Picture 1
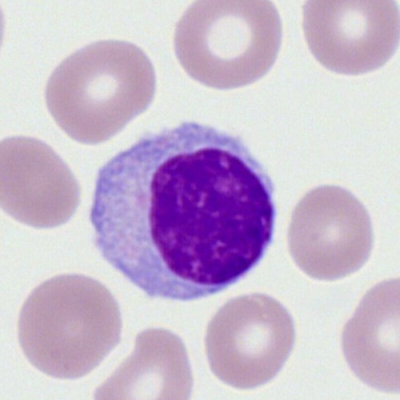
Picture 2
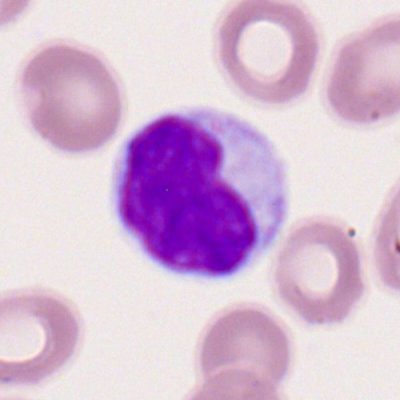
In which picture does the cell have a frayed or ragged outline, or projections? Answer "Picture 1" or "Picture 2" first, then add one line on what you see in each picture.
Picture 1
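What picture 1 shows: The cell border is finely ragged rather than perfectly smooth.
What picture 2 shows: The cell outline is round and smooth.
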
